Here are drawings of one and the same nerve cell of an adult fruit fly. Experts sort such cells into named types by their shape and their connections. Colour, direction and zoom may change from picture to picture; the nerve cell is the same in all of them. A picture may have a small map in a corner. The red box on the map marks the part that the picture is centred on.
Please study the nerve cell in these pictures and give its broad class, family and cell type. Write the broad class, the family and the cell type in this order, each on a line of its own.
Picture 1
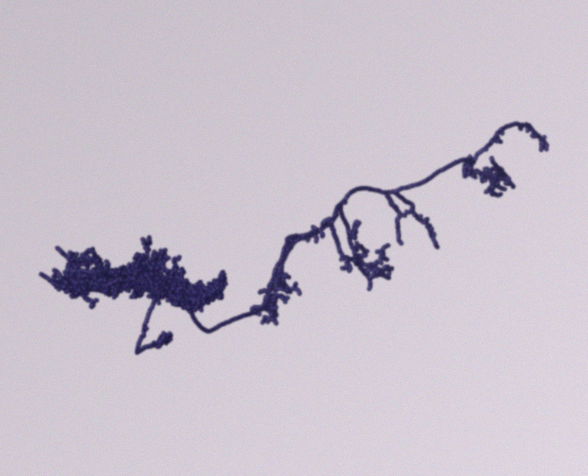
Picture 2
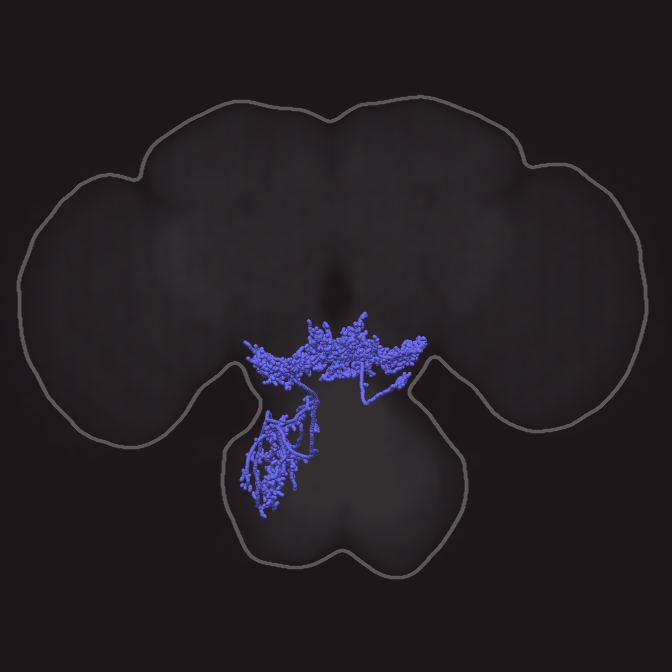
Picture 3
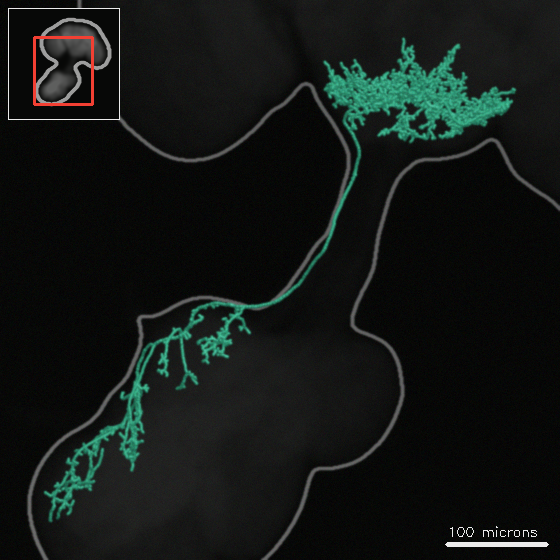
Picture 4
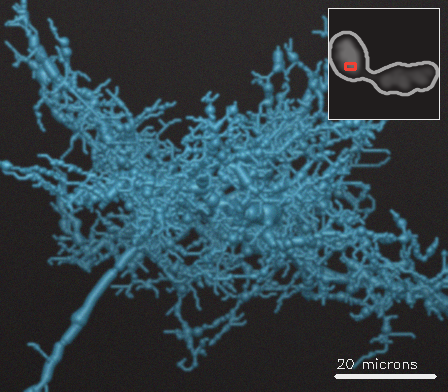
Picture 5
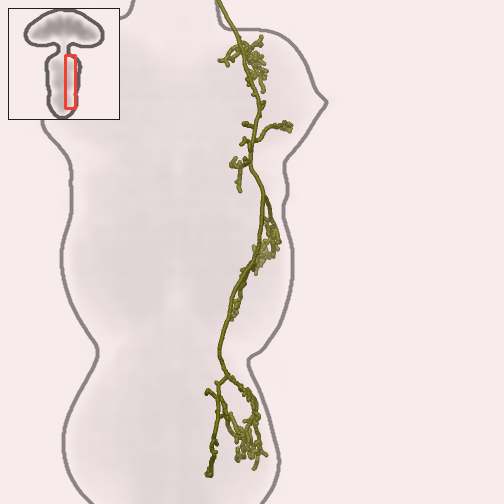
descending neuron
hemilineage MX3
DNg105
